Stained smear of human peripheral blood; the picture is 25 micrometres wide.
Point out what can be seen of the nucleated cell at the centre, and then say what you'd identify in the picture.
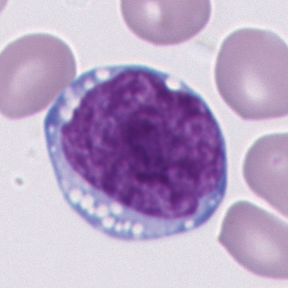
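The outline of the cell is smooth, without projections from the surface. An oval nucleus, about 15 by 12 micrometres, fills most of the cell and leaves a narrow rim of cytoplasm that is widest at the lower left. Several small, round, clear vacuoles lie in the cytoplasm, most numerous along the lower edge. The cell is a myeloblast.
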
